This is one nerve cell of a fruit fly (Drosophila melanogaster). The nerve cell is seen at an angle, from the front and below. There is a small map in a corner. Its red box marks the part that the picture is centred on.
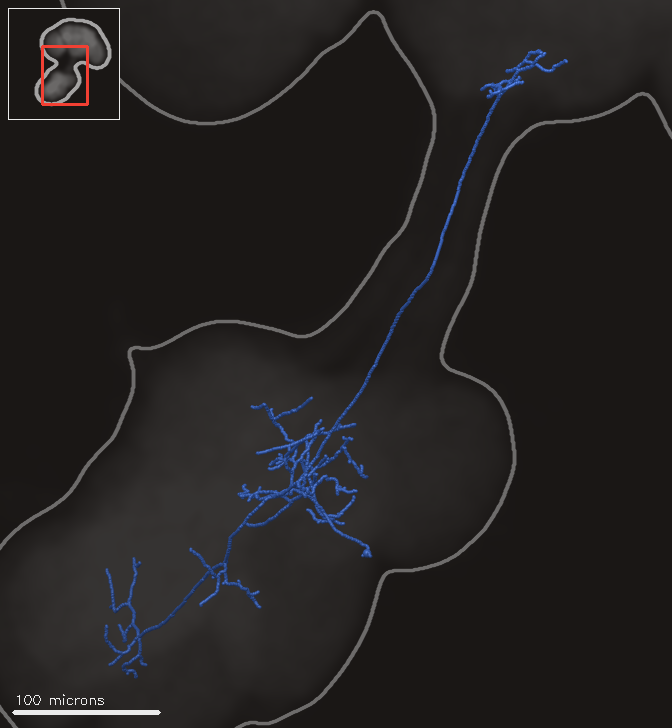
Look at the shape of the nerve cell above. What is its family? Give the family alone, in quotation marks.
"hemilineage 05B"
